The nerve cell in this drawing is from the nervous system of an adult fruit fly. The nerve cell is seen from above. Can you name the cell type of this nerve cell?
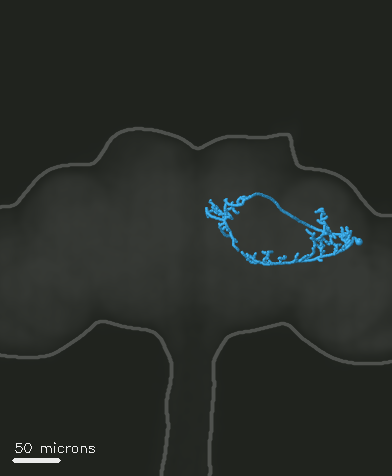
CB1697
